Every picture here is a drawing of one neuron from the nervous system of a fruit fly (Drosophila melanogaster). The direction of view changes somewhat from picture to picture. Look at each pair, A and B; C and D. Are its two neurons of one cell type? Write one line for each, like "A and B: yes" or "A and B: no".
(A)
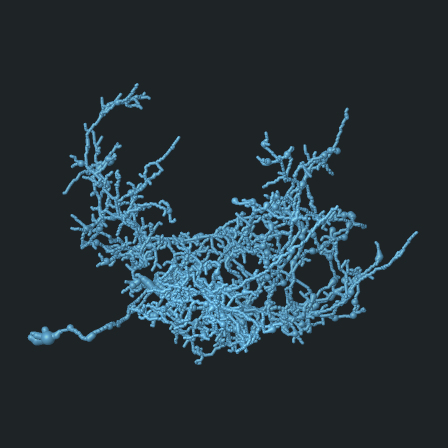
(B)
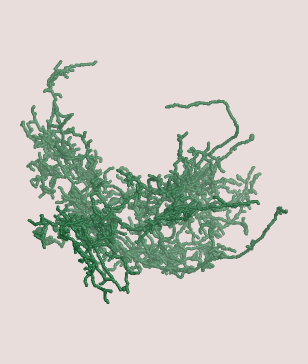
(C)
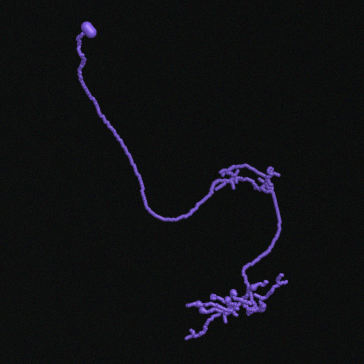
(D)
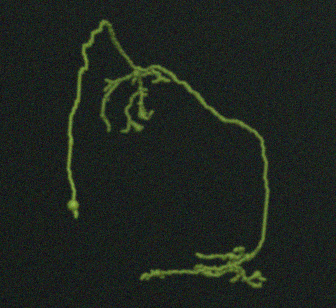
A and B: yes
C and D: yes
